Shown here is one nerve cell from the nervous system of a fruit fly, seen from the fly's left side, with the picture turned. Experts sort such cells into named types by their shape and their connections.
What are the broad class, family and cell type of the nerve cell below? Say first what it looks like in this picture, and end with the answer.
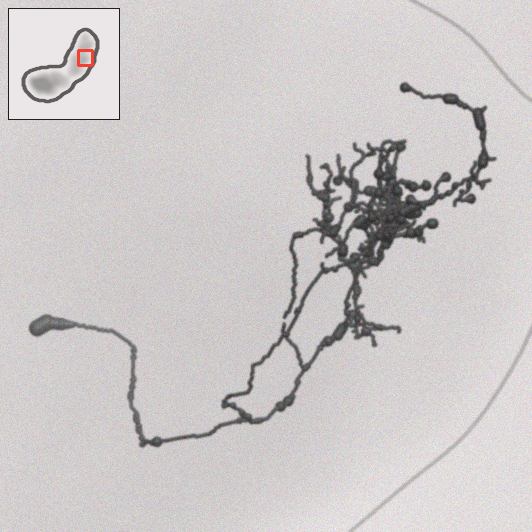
Its cell body lies on the left of the picture. The picture shows dozens of branch ends. It is a nerve-cord intrinsic neuron. The family is hemilineage 09A. The cell type is IN09A046.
